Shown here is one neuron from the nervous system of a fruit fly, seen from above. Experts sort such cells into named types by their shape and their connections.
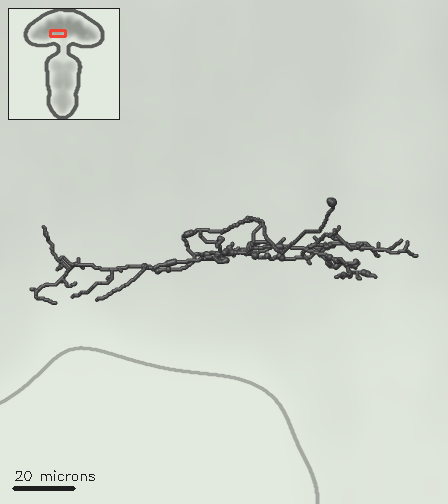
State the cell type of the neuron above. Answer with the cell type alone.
PS142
